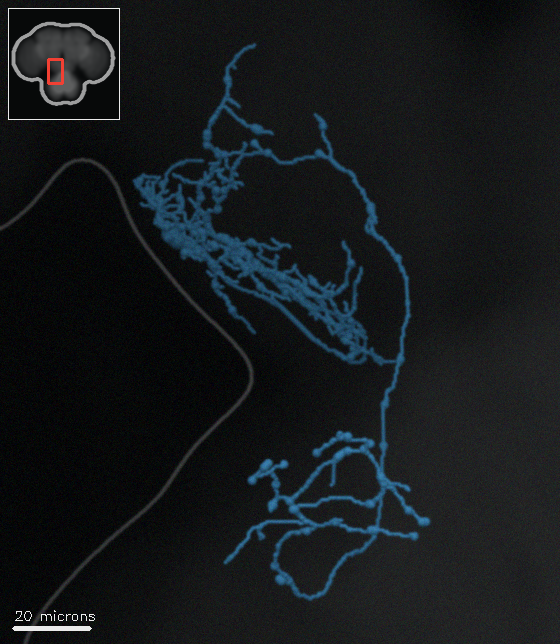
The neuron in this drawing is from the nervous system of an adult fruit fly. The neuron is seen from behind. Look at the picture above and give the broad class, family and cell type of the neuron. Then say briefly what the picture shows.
Its broad class is descending neuron. The family is hemilineage MX12. It is of cell type DNg12_g. By the scale bar it is about 150 microns tall in this view. The picture shows dozens of branch ends.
